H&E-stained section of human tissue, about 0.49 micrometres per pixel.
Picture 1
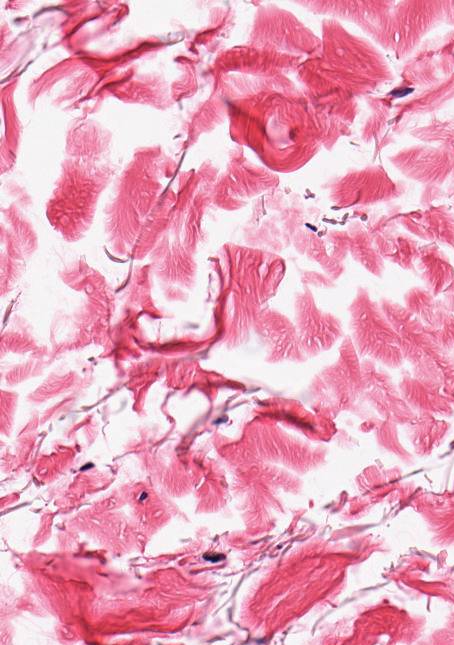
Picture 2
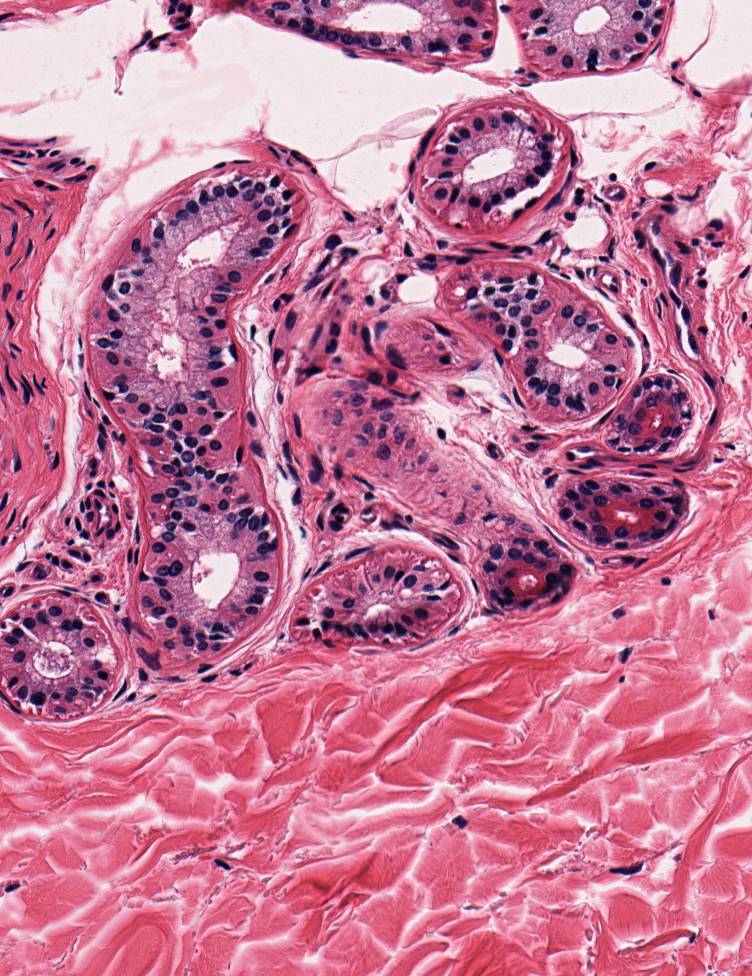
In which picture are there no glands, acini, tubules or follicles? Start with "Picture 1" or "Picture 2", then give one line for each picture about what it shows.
Picture 1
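What picture 1 shows: There is no epithelium or gland anywhere in the field.
What picture 2 shows: A cluster of small tubular profiles fills the upper two-thirds of the field, and dense fibrous stroma fills the lower third.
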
